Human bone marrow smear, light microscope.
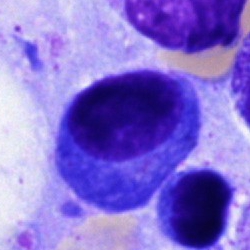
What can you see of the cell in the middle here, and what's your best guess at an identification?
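Looking at the outline, I'd call it round to oval, and smooth. The nucleus sits off-centre, toward the upper part of the cell. The cytoplasm takes a deep blue stain, and I see no distinct granules in it. So this is a plasma cell.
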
